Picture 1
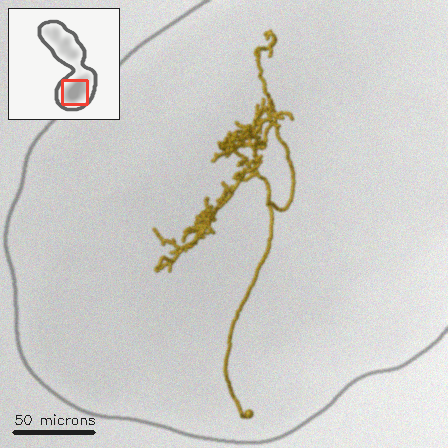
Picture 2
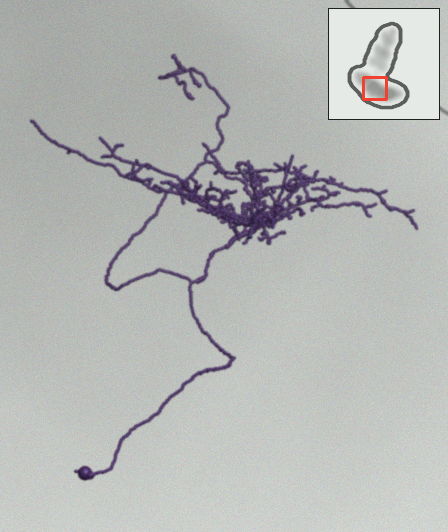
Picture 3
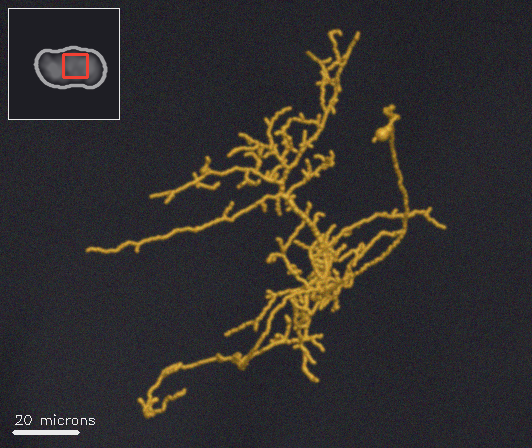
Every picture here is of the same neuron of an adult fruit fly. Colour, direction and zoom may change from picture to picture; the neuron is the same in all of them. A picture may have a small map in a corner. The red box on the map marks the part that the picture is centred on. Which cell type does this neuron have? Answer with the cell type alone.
PS030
